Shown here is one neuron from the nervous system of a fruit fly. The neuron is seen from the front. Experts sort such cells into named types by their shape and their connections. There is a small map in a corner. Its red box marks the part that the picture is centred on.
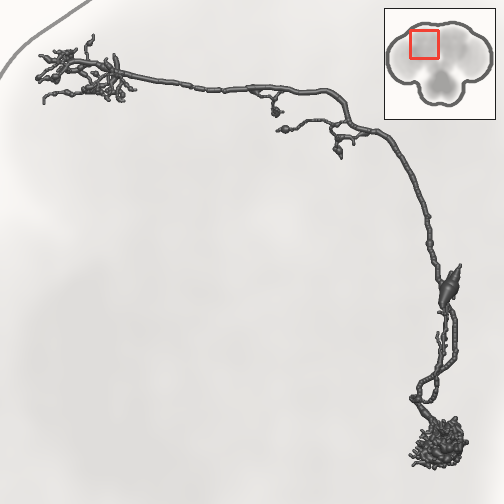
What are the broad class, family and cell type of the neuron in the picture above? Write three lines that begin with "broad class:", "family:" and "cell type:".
broad class: central-brain intrinsic neuron
family: class ALPN
cell type: VM3_adPN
